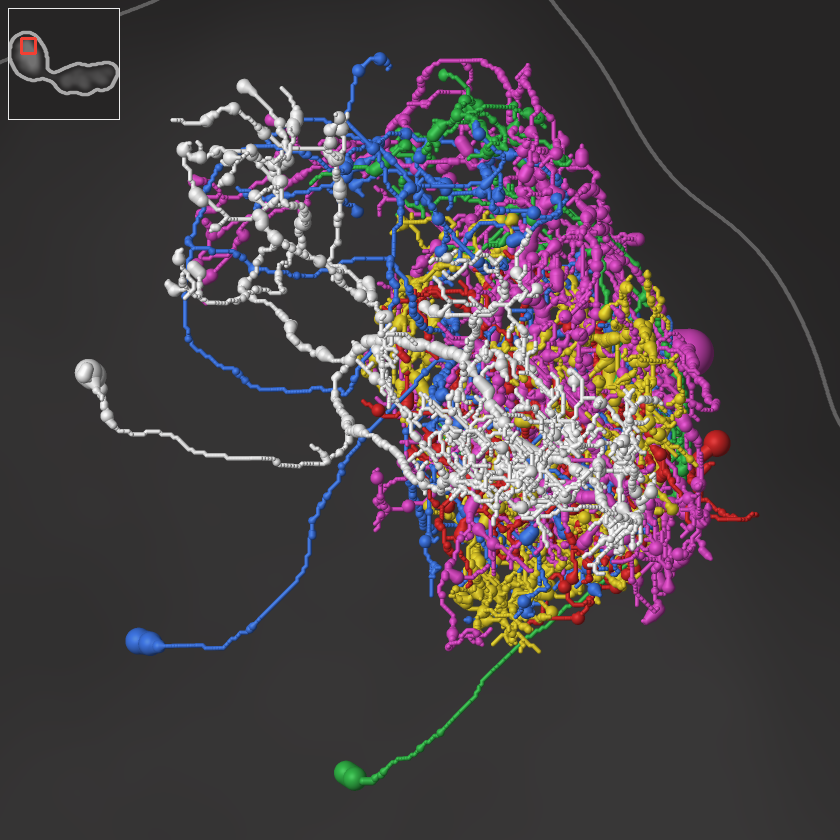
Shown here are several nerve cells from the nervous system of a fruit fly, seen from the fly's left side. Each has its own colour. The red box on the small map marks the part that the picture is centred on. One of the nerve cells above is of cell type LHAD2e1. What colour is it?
white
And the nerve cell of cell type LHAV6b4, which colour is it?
blue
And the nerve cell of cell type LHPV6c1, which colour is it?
magenta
